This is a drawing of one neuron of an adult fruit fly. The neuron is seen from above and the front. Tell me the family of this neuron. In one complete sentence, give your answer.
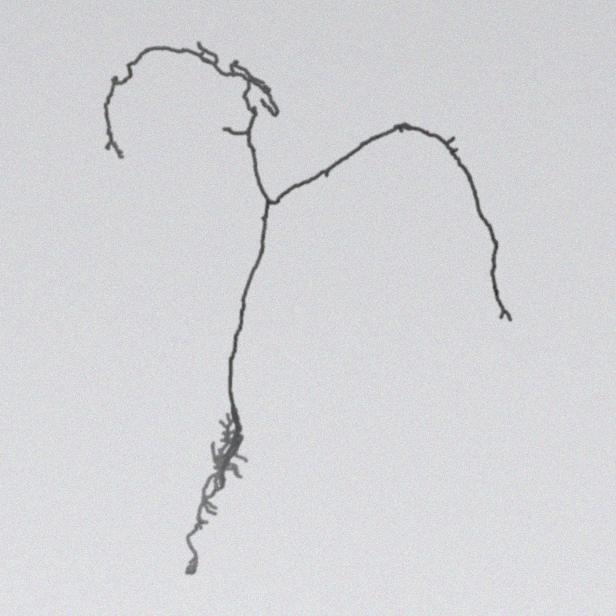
It is hemilineage FLAa3 which is the family of the neuron.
